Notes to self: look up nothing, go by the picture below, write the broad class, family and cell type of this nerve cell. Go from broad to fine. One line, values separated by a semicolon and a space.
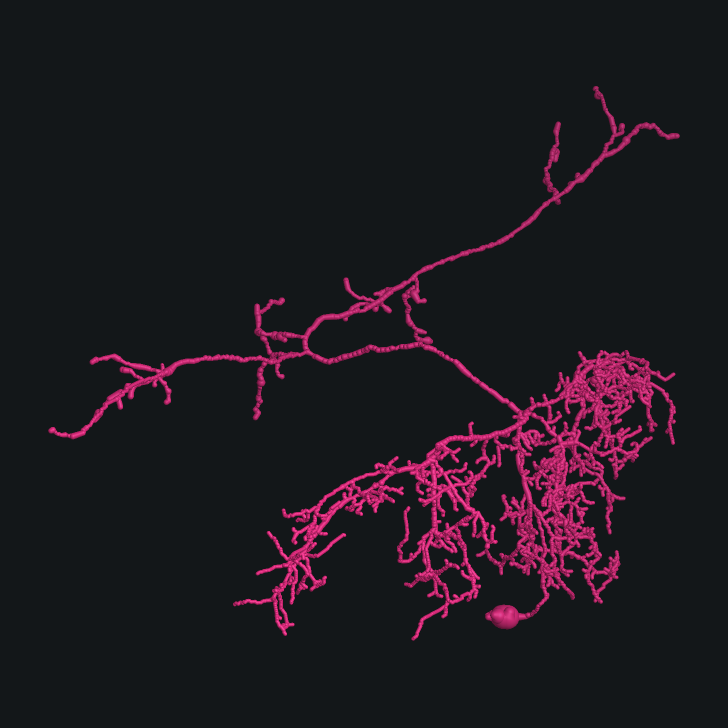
nerve-cord intrinsic neuron; hemilineage 07B; IN07B008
